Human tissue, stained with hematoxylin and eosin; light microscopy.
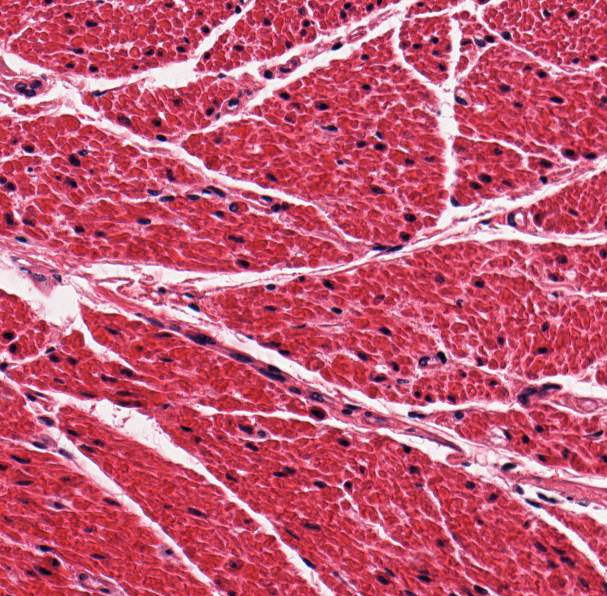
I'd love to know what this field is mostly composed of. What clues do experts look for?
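It's smooth muscle, filling the whole field in bundles of fibres parted by thin pale septa.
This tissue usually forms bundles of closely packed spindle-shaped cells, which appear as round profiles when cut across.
In the upper half, most fibres are cut across or obliquely, giving small rounded profiles. Look too at the fibre cytoplasm, stained a deep red with eosin, and at the small, dark, oval nuclei scattered singly through the bundles.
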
